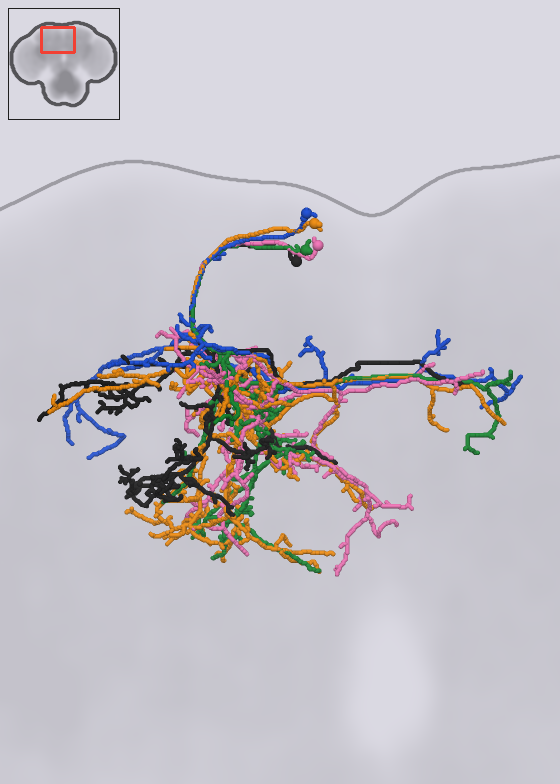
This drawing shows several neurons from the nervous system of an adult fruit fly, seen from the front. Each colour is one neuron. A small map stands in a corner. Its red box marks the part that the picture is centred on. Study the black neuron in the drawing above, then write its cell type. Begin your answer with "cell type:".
cell type: CL191_a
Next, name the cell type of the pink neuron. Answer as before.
cell type: CL185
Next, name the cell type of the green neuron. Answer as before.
cell type: CL186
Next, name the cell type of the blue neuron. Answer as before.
cell type: CB1823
